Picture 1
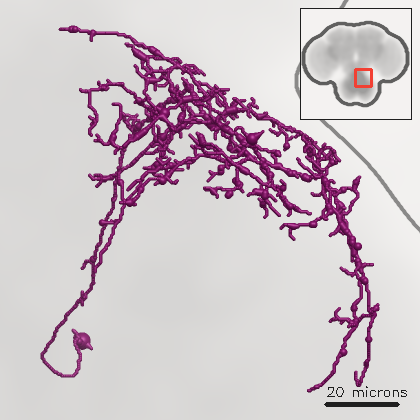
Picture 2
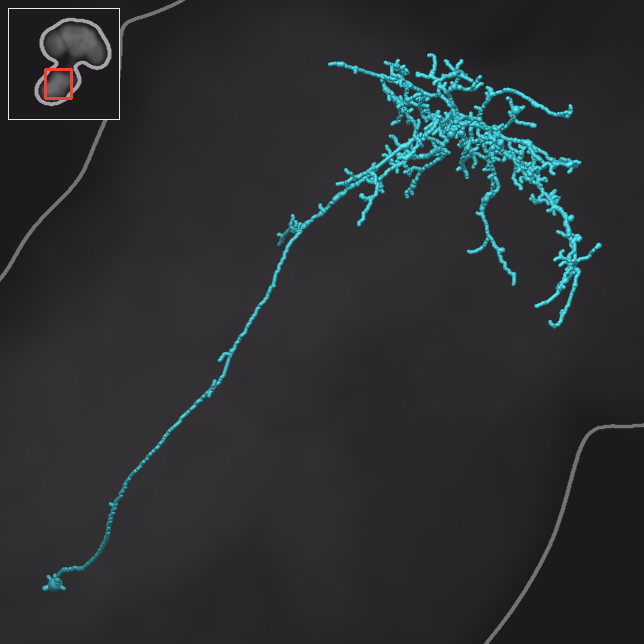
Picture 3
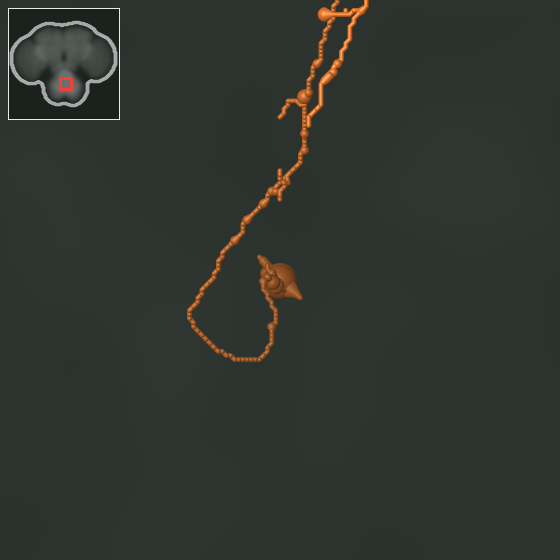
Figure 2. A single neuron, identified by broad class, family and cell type: nerve-cord intrinsic neuron; hemilineage 06B; IN06B066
